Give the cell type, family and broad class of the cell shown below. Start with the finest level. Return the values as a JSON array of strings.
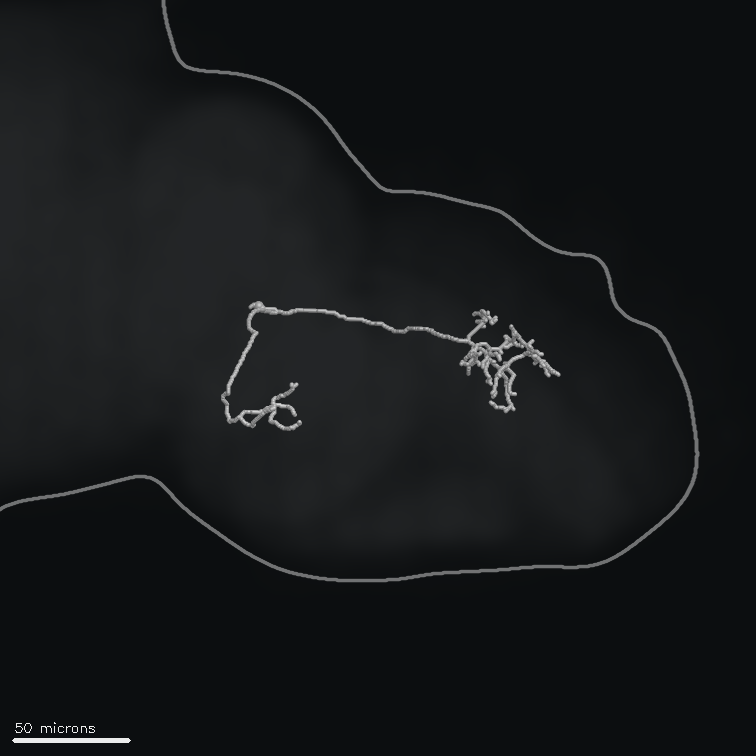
["MeLo3a", "MeLo", "optic-lobe intrinsic neuron"]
